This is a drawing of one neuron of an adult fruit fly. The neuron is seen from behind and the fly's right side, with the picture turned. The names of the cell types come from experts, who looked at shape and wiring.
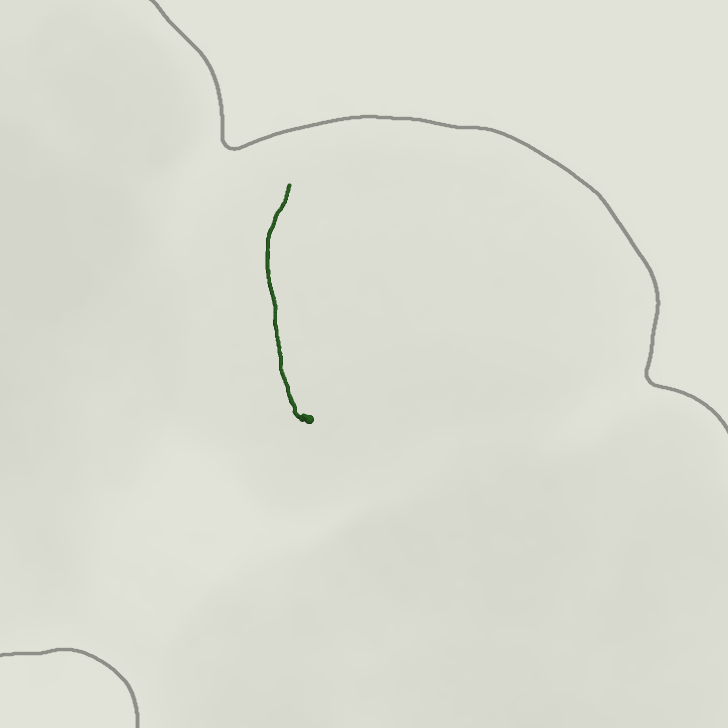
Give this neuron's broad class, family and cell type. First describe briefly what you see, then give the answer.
In this view it is more than twice as tall as it is wide. This is a photoreceptor or other optic-lobe sensory neuron. Its family is called class visual. The cell type is R7y.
